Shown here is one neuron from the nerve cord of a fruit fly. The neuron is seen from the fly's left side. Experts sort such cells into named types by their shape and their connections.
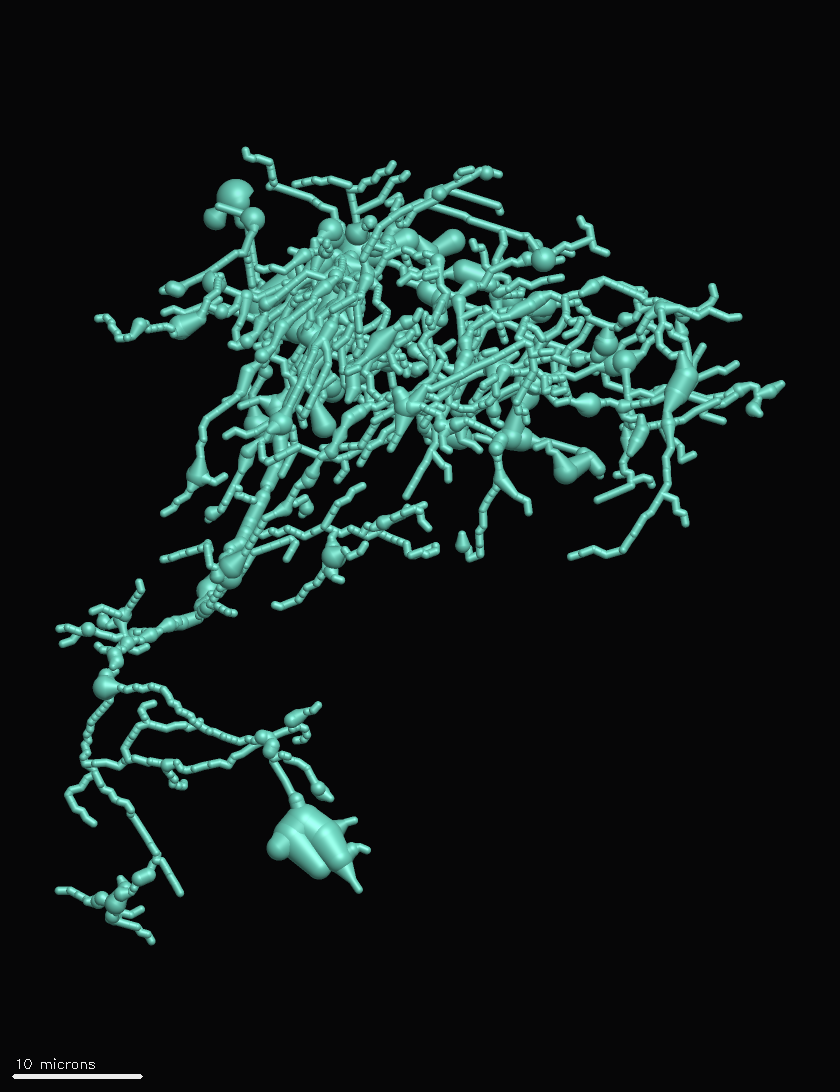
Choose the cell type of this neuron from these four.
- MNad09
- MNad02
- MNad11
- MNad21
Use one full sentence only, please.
This neuron is a member of the MNad02 cell type.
